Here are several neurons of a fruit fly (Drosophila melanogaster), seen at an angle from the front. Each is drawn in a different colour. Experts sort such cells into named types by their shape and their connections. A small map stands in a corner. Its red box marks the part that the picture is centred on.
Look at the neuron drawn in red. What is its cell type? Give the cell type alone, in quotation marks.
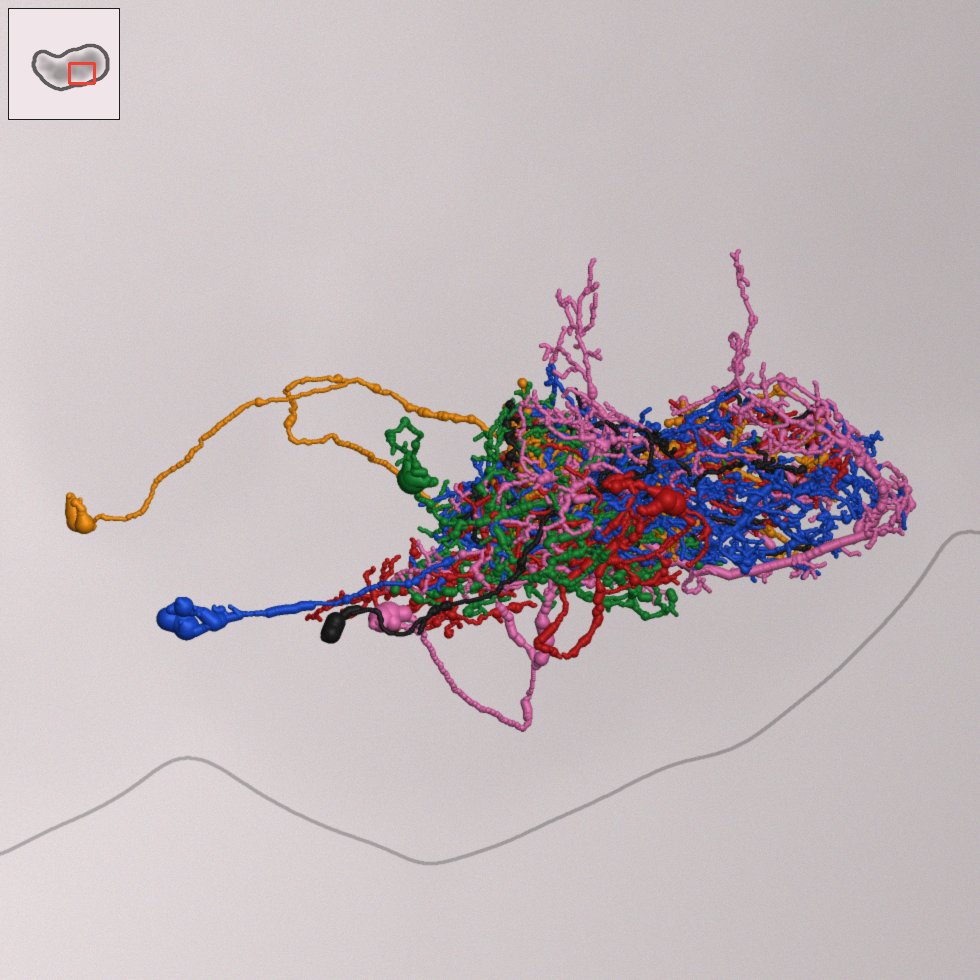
"PRW055"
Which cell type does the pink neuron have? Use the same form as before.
"PRW062"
